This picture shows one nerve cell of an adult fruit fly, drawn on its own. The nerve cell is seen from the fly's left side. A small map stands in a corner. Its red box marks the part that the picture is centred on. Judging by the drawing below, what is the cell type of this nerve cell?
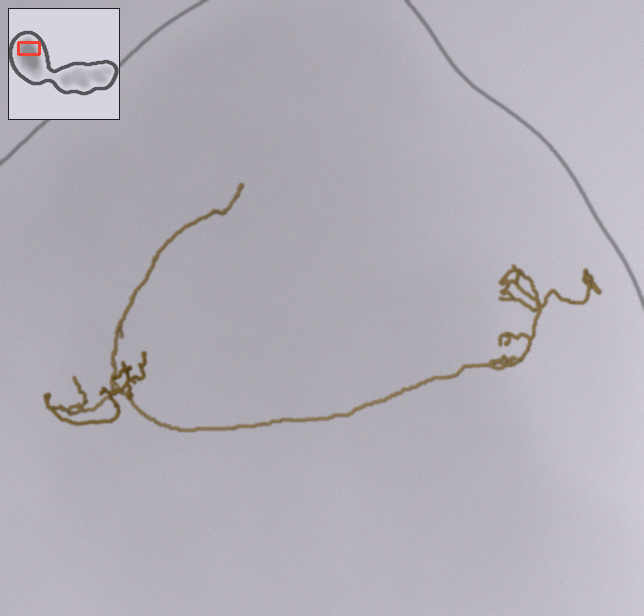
KCa'b'-m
